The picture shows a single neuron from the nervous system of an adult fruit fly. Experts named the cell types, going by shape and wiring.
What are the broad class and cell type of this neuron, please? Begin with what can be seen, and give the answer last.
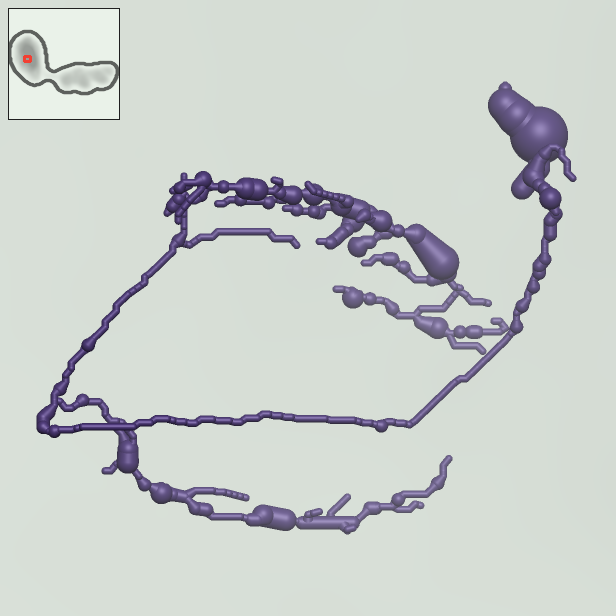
The cell body can be seen at the upper right of the picture. As drawn here it is about as wide as it is tall. Its broad class is optic-lobe intrinsic neuron. The cell type is Lai.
